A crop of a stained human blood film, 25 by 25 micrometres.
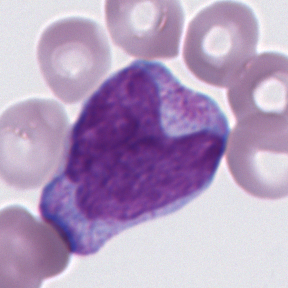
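Atypical promyelocyte, centre of a stained peripheral blood smear. First, the nucleus has a deep notch at upper right. Second, the chromatin is fine and lacy rather than coarsely clumped. Third, fine, dust-like pinkish granules lie in the cytoplasm, whose broadest rim is at lower left.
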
